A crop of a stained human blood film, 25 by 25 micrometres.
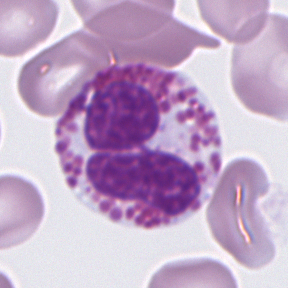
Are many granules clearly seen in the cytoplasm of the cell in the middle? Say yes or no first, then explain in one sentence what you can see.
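Yes. The cytoplasm holds many large, round granules.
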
